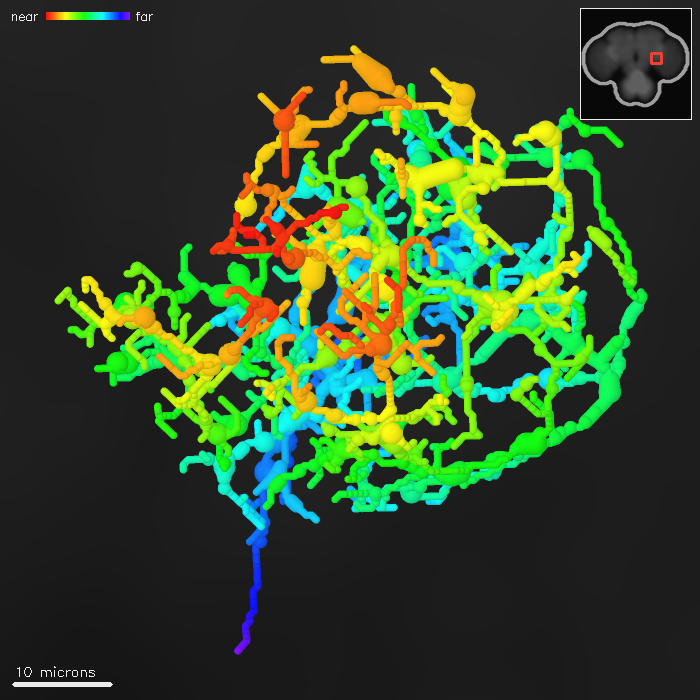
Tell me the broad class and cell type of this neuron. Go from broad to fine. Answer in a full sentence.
A central-brain intrinsic neuron, type AVLP353.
